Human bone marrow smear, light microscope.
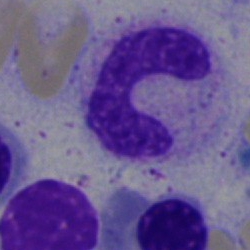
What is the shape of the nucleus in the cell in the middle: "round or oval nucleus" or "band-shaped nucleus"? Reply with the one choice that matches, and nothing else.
Band-shaped nucleus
